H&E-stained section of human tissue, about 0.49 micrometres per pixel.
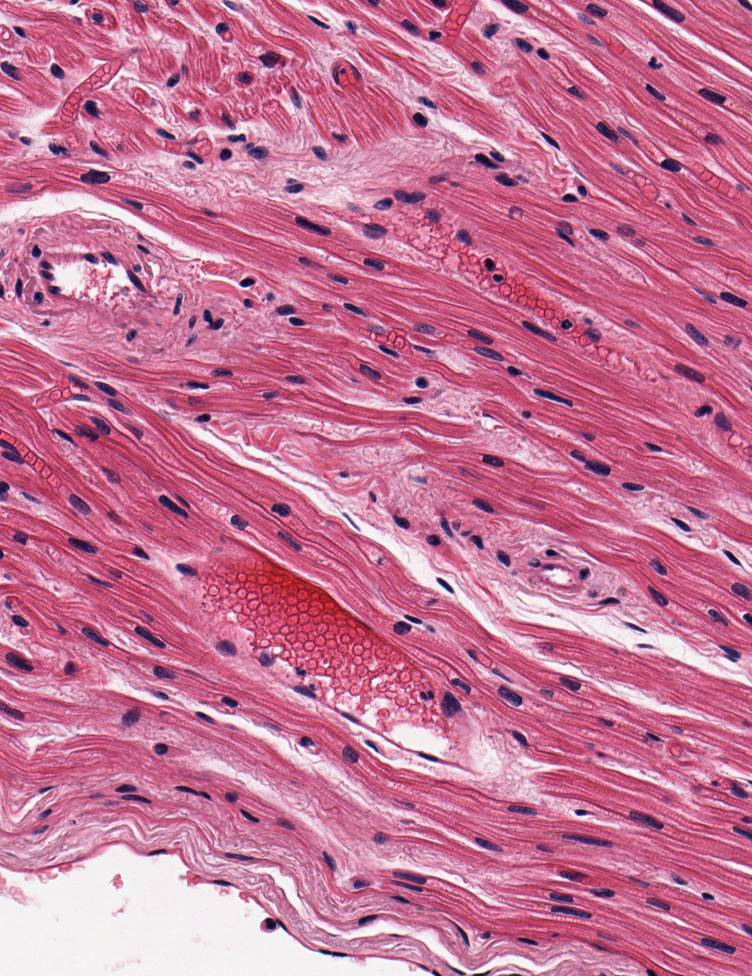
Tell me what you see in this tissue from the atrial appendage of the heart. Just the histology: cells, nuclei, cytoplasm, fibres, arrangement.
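Follow the long, parallel, pink muscle fibres as they run diagonally from upper left down to lower right. Their nuclei are elongated and dark purple, lined up with the length of the fibres. Just below the centre you'll find a large vessel packed with red blood cells. In the lower left corner, beyond a wavy tissue edge, there is only empty white space.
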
